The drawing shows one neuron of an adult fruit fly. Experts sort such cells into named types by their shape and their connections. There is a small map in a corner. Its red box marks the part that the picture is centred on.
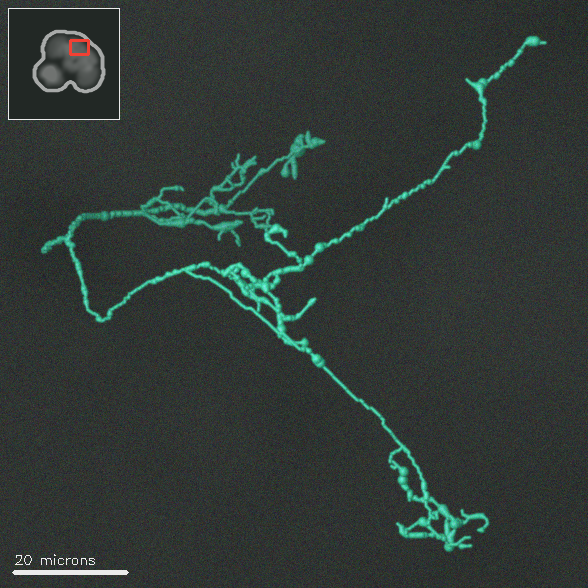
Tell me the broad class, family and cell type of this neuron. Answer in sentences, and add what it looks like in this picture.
Its broad class is central-brain intrinsic neuron. The name of its family is class Kenyon Cell. Its cell type is KCa'b'-m. From top to bottom in the picture it spans about 90 microns. The picture shows dozens of branch ends.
